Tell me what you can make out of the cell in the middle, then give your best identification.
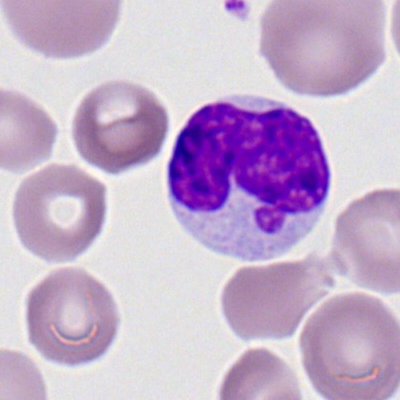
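A round, smooth outline encloses this cell. Its nucleus is notched from below, giving it a kidney shape. The chromatin is dark purple and lies in clumps, with paler gaps between them. No vacuoles appear in the cytoplasm. This is a monocyte.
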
